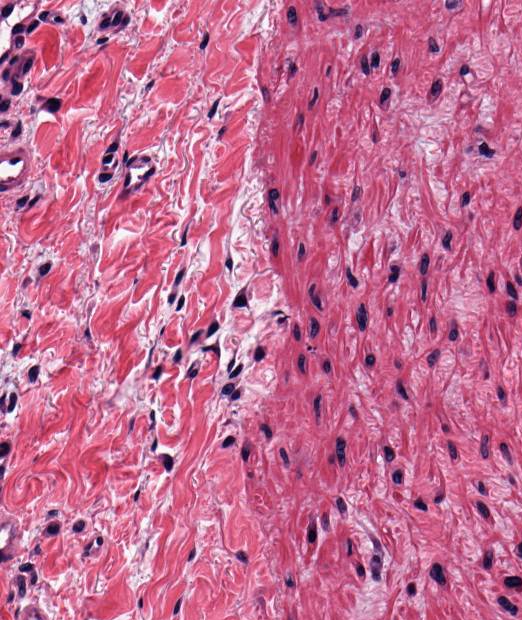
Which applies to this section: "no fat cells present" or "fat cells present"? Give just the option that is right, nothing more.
No fat cells present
